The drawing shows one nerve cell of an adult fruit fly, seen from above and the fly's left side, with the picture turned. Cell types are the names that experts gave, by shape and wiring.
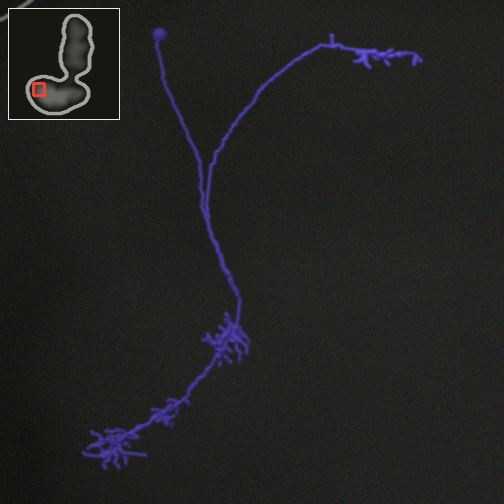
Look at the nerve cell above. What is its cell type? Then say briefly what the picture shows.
Its cell type is T2. This is an optic-lobe intrinsic neuron. The picture shows dozens of branch ends. As drawn here it is taller than it is wide.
